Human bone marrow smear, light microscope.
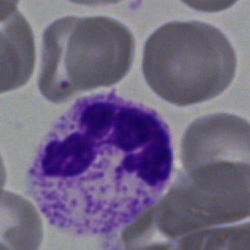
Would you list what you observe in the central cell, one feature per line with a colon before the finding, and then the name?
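Position: nucleus mainly in the upper half of the cell
Chromatin: dark purple, coarsely clumped
Cytoplasm: abundant, pale
Granules: not hiding the nucleus
Name: segmented neutrophil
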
